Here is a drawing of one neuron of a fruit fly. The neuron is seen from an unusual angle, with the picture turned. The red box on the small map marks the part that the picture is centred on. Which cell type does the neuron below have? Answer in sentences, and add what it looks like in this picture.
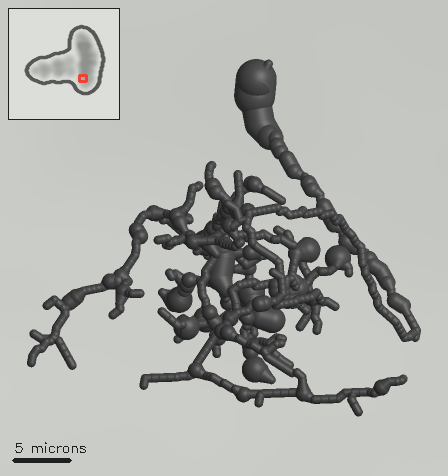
Its cell type is Mi16. Its broad class is optic-lobe intrinsic neuron. The cell body is at the top of the picture. From left to right in the picture it spans about 35 microns. Dozens of branch ends can be seen.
